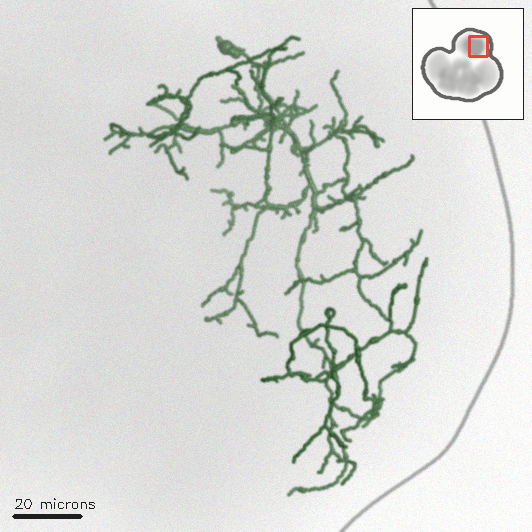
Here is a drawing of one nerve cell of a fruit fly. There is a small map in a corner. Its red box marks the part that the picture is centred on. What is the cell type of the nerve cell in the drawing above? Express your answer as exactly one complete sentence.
The cell type to which this nerve cell belongs is IN04B085.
